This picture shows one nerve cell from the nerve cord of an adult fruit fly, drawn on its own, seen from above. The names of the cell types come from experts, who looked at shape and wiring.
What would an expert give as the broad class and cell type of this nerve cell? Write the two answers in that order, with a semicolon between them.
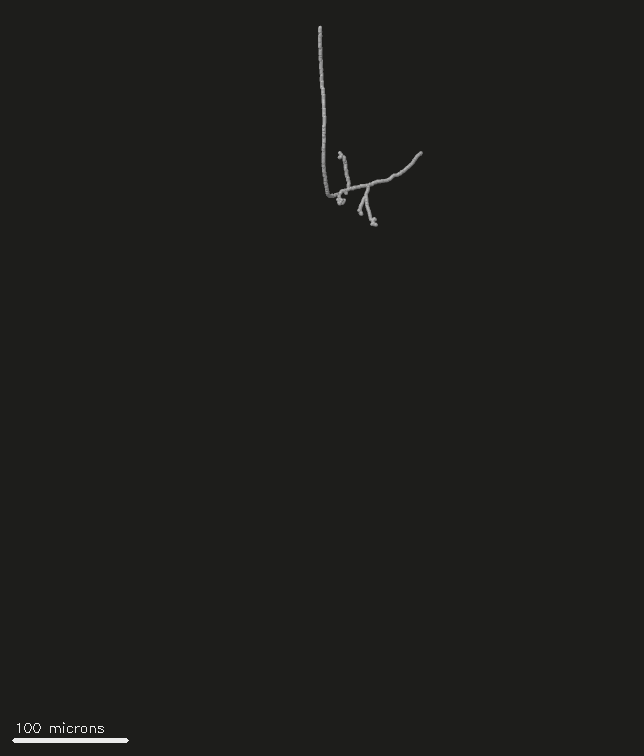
sensory neuron ascending to the brain; SAxx02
